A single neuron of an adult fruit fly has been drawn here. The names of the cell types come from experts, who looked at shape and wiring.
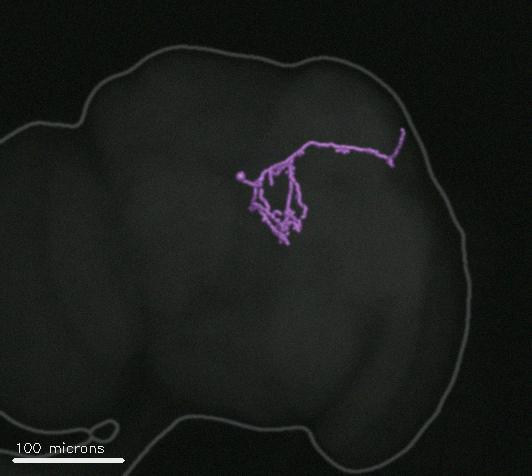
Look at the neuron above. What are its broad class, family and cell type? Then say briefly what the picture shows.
It is a central-brain intrinsic neuron. Its family is hemilineage PSp3. The cell type is CB1269. By the scale bar it is about 150 microns wide in this view. As drawn here it is wider than it is tall.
